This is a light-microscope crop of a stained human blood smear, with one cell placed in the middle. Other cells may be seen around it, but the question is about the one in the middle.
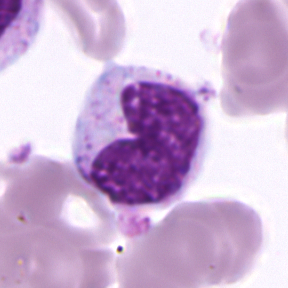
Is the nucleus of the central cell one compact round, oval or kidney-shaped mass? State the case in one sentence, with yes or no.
Yes, the nucleus of this cell is one compact round, oval or kidney-shaped mass.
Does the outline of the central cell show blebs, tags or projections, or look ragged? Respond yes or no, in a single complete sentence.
No, this cell has a smooth edge with no projections, blebs or tags.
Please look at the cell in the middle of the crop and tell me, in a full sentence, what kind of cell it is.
The cell sitting right in the middle is a metamyelocyte.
